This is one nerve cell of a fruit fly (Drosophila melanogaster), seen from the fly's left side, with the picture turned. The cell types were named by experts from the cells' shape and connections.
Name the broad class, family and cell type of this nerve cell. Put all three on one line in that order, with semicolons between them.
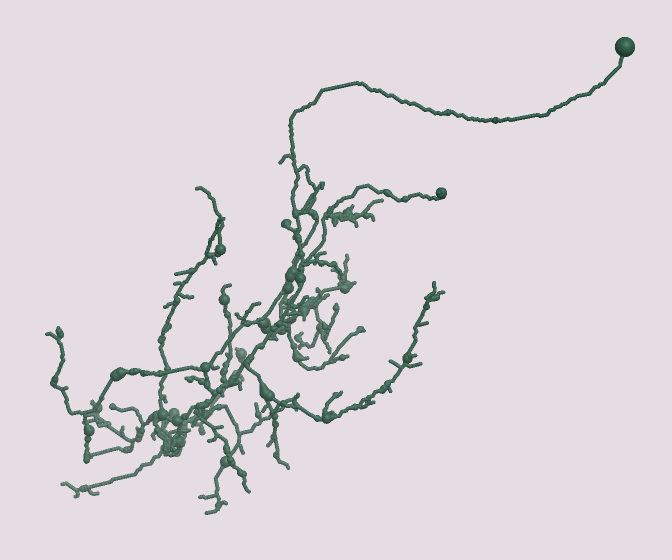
nerve-cord intrinsic neuron; hemilineage 20A.22A; IN20A.22A085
